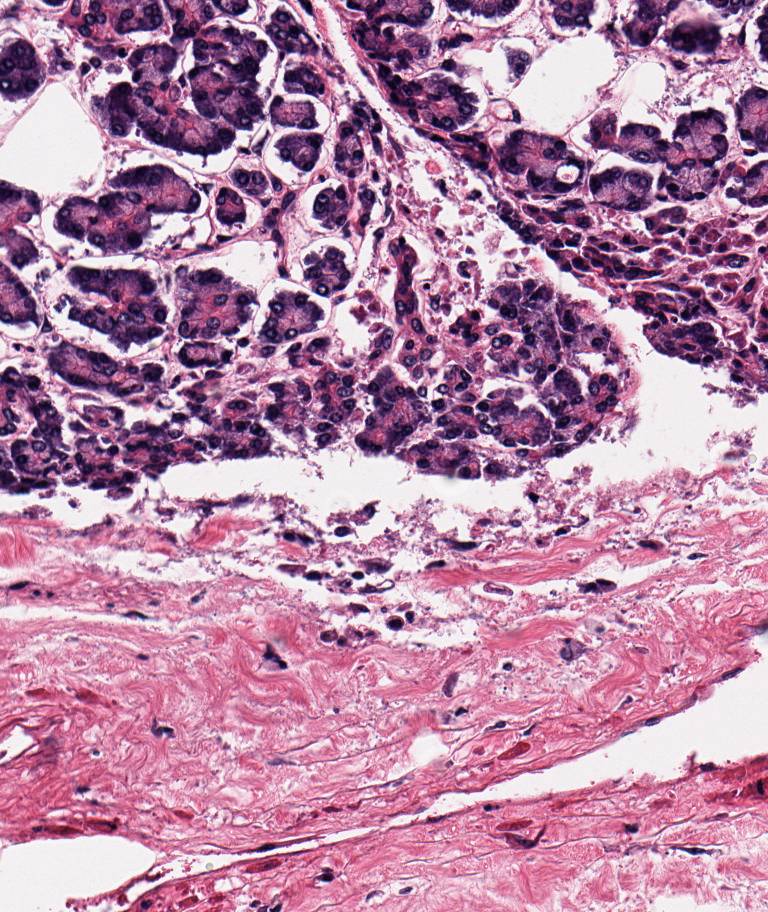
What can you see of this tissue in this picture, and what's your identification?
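It's glandular tissue made of many small, rounded acini packed into lobules. The acinar cells have deeply purple, granular cytoplasm, with small, round, dark nuclei sitting toward the base of each cell. The lower fibrous tissue is wavy pink collagen bundles running roughly horizontally across the field. So this is pancreas.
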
